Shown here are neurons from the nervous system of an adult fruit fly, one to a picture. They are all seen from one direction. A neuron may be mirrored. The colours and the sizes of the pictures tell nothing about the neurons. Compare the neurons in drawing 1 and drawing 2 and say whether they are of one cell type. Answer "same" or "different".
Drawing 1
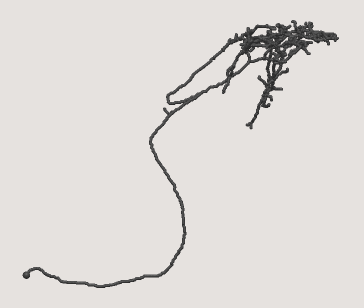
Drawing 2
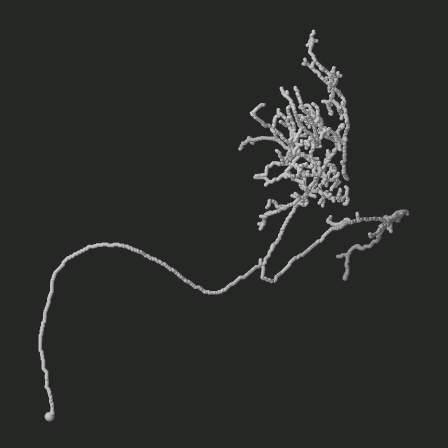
different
